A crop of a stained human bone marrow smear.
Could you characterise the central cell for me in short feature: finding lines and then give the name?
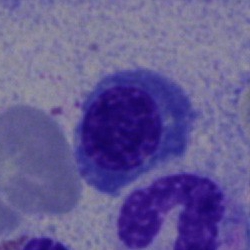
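Outline: uneven, I'd say, not a smooth circle
Nucleus: off-centre, towards the left
Granules: none I can see in the cytoplasm
Pale spot: small, just right of the nucleus
Name: erythroblast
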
